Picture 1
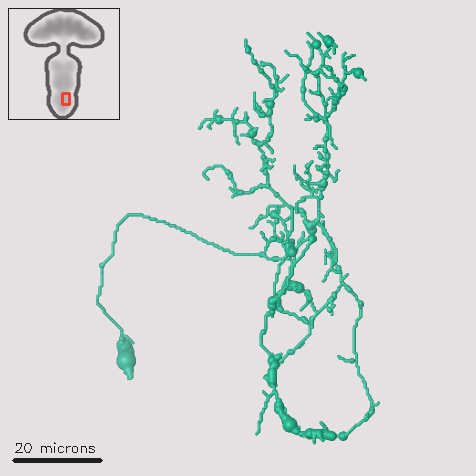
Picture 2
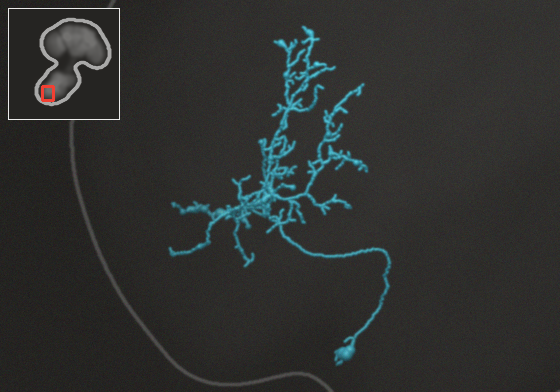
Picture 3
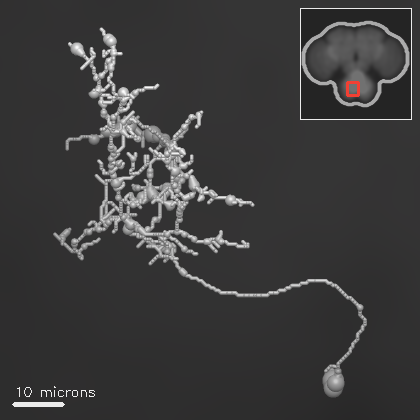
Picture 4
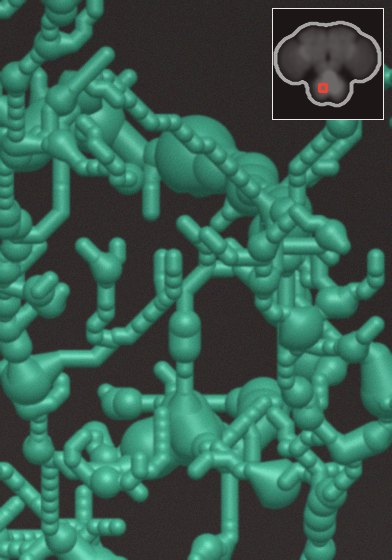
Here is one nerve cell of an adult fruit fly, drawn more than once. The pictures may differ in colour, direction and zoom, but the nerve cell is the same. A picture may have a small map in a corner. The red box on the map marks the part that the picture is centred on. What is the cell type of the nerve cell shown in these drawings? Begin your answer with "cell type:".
cell type: IN14A098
